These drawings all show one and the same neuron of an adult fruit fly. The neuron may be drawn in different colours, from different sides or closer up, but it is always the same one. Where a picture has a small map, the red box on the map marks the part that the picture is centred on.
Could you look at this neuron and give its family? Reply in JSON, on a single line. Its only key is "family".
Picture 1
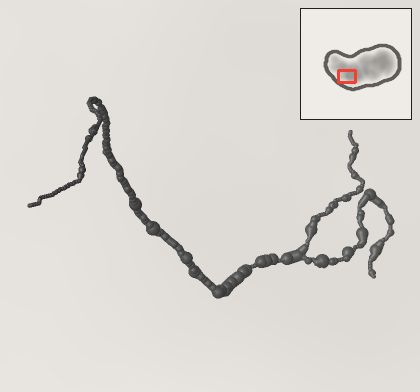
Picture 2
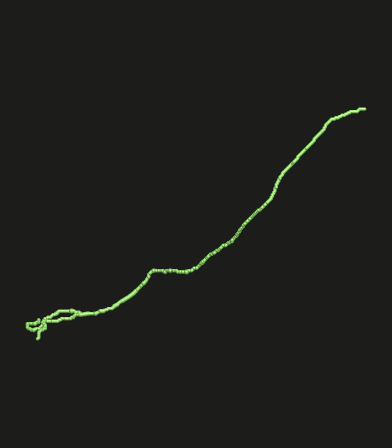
{"family": "class gustatory"}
